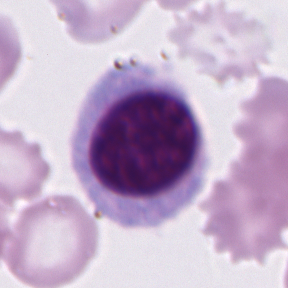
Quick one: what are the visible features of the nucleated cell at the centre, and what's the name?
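Look at the nucleus: it sits off-centre, toward the right side of the cell. Its chromatin is dense and dark purple, and there's no distinct nucleolus. The cytoplasm has no visible granules. It's a hairy cell.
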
